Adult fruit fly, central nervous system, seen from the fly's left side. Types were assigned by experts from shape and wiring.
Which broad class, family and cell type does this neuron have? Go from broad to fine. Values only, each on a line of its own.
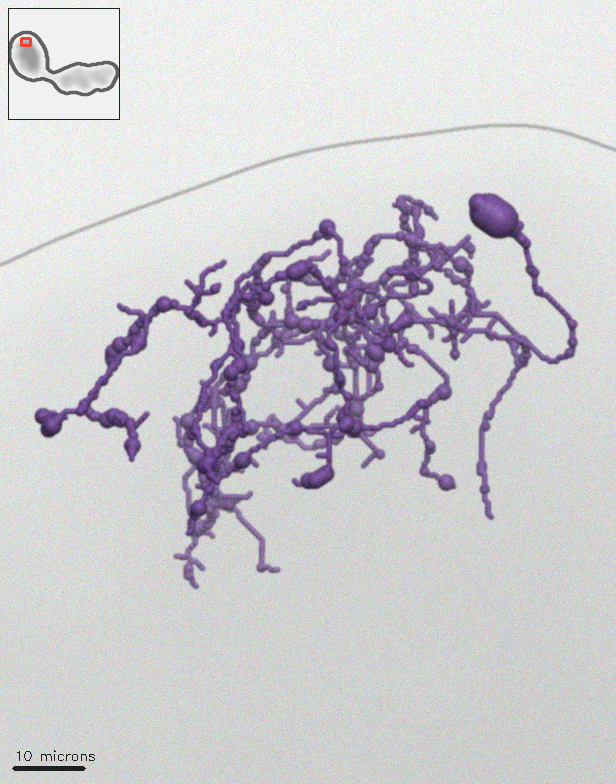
central-brain intrinsic neuron
hemilineage SLPpm3
CB2479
